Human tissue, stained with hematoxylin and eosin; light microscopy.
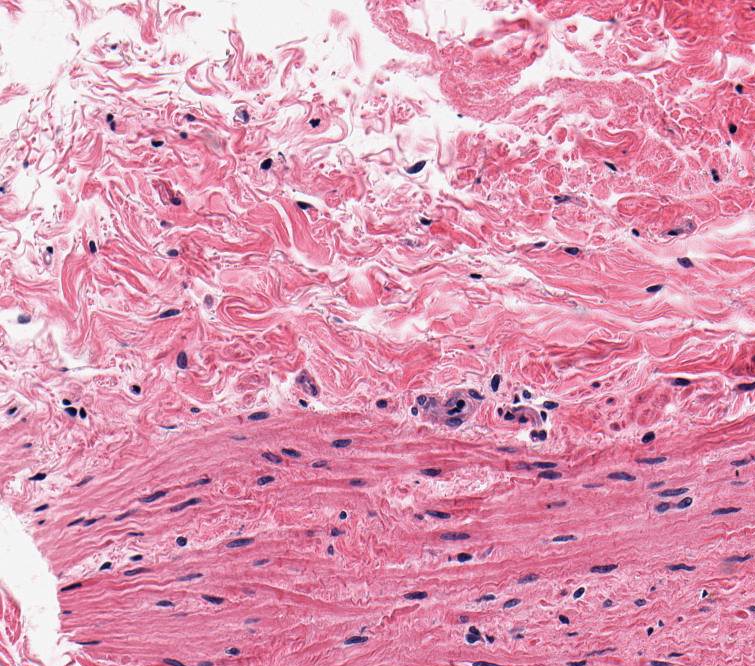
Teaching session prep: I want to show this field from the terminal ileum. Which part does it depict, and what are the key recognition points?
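The part in question is dense connective tissue, occupying the upper two-thirds of the field. Check one, layout: below it, the lower third is a band of smooth muscle whose nuclei are elongated and cigar-shaped, lying along the length of the cells. Check two, fibres: the upper tissue is made of wavy pink collagen bundles running in many directions. Check three, nuclei: these are sparse and scattered singly.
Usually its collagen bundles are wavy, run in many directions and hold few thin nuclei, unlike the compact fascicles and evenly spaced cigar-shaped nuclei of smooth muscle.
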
